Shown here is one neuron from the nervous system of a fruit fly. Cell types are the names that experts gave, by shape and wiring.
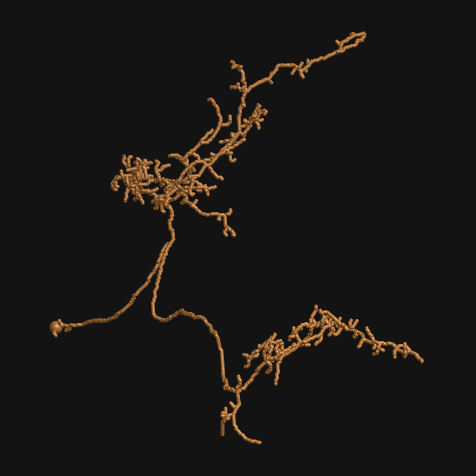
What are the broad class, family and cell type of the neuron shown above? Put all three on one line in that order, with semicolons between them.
central-brain intrinsic neuron; hemilineage DM6_posterior; CL353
